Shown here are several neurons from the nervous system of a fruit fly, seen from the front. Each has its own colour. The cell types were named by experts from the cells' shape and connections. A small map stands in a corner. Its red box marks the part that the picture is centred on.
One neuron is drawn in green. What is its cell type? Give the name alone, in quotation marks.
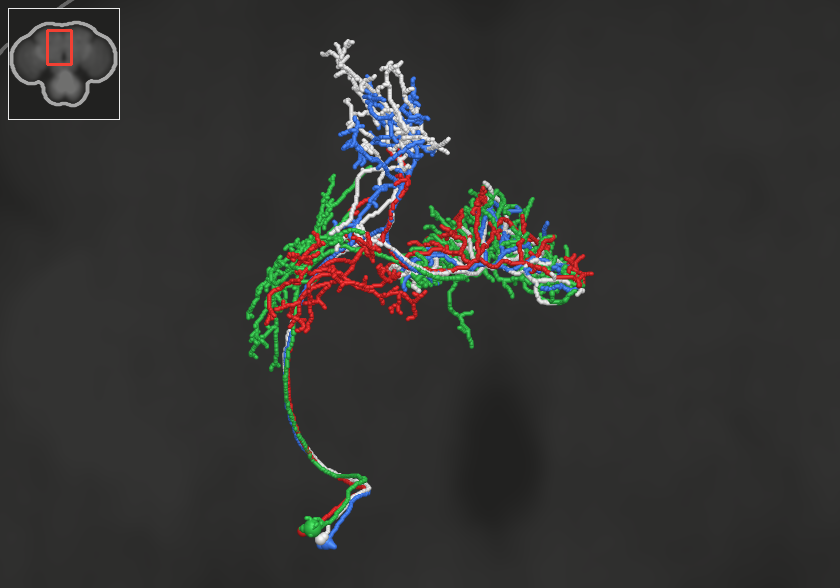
"FB2D"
